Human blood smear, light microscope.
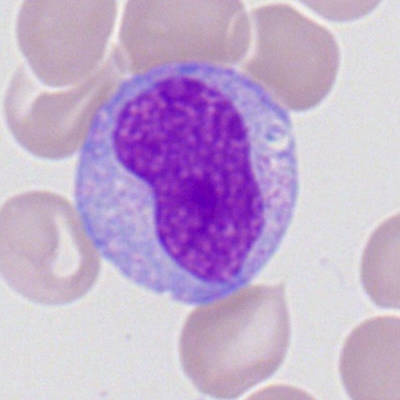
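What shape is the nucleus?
Kidney-shaped, with a notch on its left side.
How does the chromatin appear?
Dark purple and mottled with small pale spots.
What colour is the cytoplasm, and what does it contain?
Pale greyish blue, with a single small clear vacuole near its upper right edge.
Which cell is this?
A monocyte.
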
